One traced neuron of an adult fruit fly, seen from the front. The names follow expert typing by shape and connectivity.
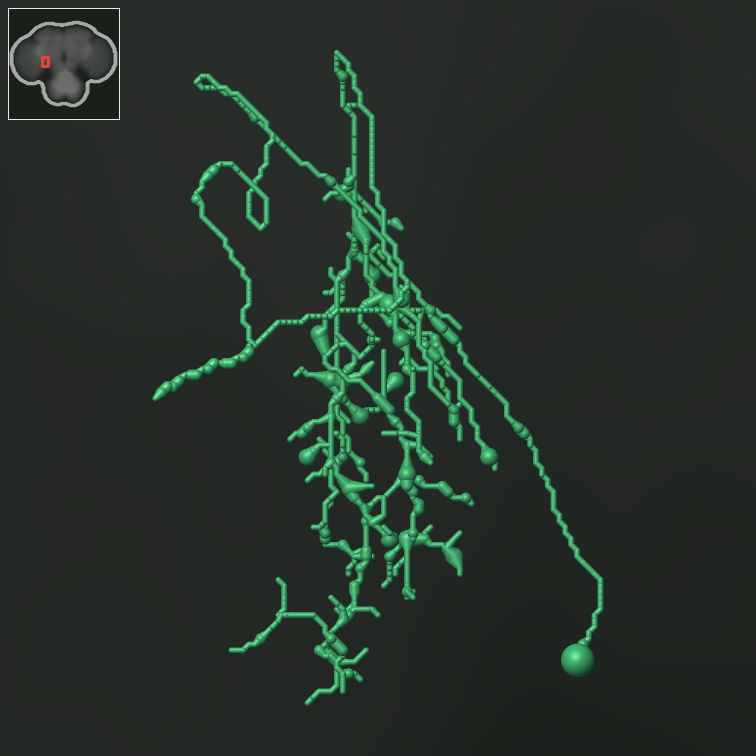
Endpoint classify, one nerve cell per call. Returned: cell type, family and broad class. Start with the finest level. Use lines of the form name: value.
cell type: Li23
family: Li
broad class: optic-lobe intrinsic neuron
